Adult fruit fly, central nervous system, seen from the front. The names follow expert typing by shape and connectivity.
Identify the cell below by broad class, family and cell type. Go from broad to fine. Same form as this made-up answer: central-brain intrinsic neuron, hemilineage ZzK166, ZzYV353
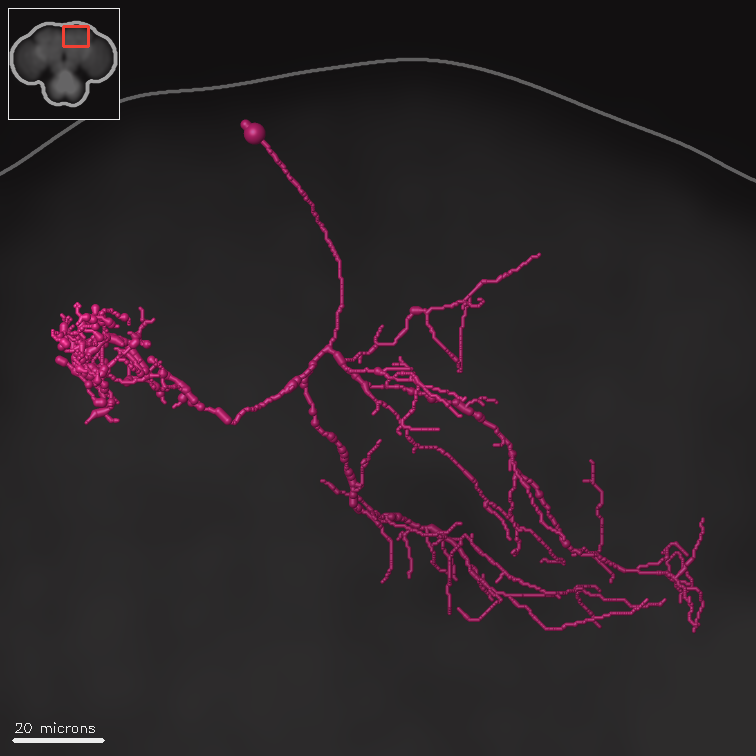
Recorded: central-brain intrinsic neuron, hemilineage CLp1, SMP422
